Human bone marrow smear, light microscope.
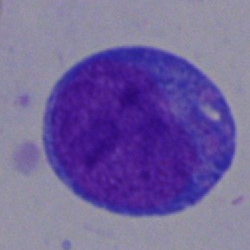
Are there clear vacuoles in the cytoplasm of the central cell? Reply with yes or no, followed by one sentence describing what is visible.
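Yes. A single small clear vacuole lies in the cytoplasm on the right side.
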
